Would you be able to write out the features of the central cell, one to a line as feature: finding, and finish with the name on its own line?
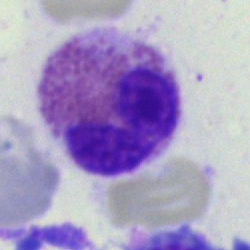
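Chromatin: dark purple, I note, and condensed
Nucleoli: none visible in the nucleus
Cytoplasm: granular, filling the upper left part of the cell
Name: eosinophil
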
